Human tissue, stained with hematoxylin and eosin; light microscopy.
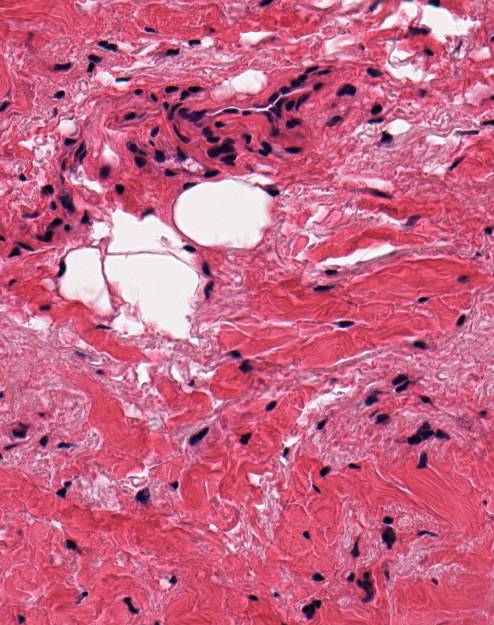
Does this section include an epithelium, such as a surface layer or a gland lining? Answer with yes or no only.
No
